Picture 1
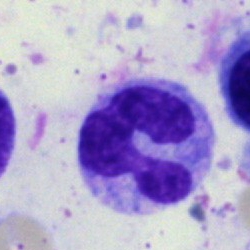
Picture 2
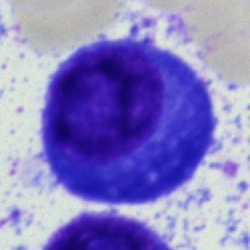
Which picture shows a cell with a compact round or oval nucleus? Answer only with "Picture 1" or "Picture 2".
Picture 2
